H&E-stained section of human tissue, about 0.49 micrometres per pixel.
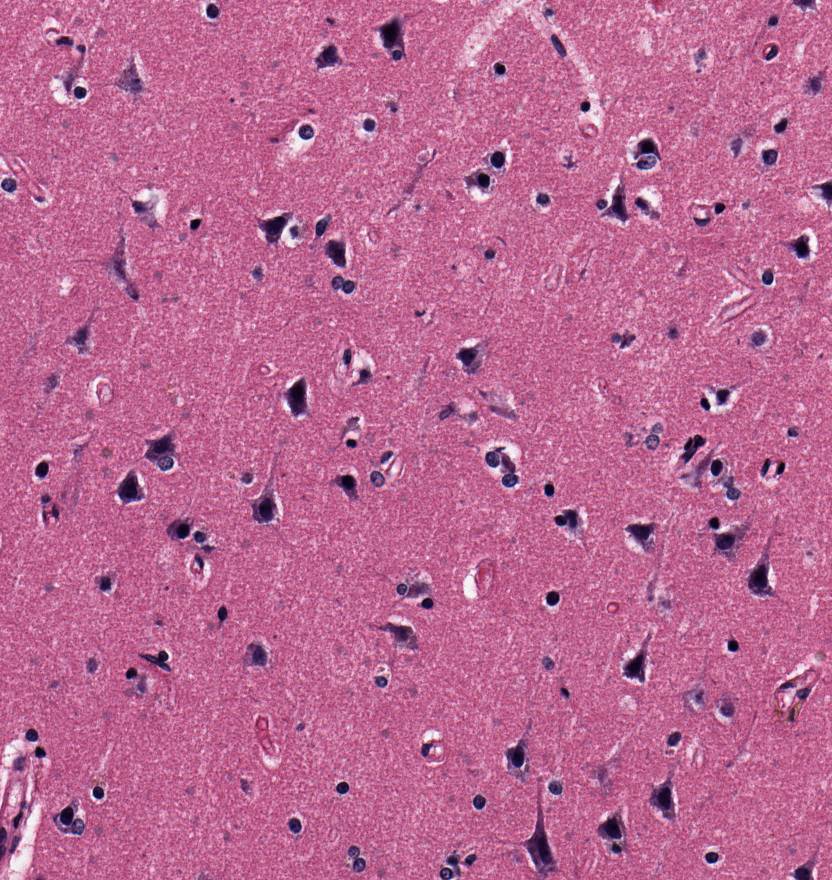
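Cerebral cortex, with cells lying singly and scattered fairly evenly across the whole field, and no organised units such as glands or tubules. The larger cells have triangular bodies tapering into a single long process. Many small round, dark nuclei with little visible cytoplasm lie between them, and several larger cells have one or two small round nuclei pressed closely against them.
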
